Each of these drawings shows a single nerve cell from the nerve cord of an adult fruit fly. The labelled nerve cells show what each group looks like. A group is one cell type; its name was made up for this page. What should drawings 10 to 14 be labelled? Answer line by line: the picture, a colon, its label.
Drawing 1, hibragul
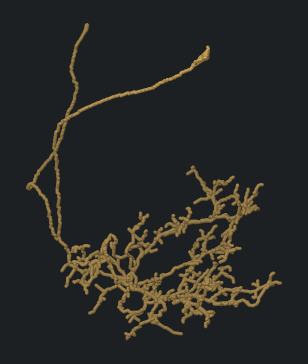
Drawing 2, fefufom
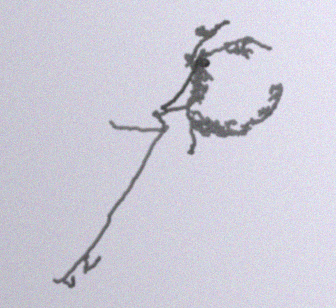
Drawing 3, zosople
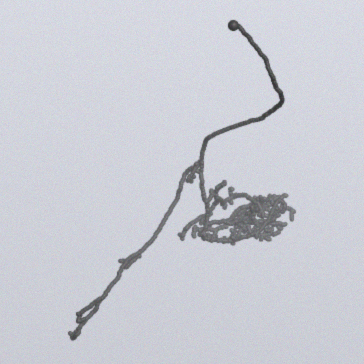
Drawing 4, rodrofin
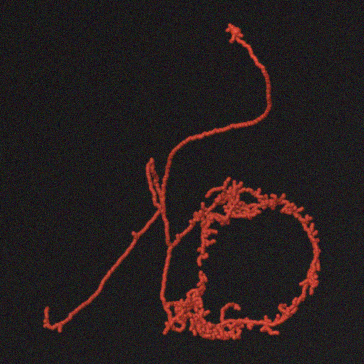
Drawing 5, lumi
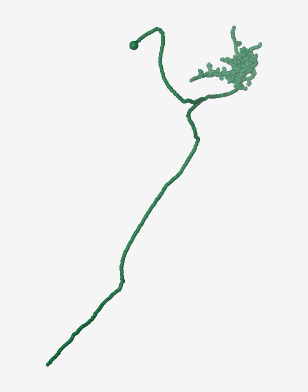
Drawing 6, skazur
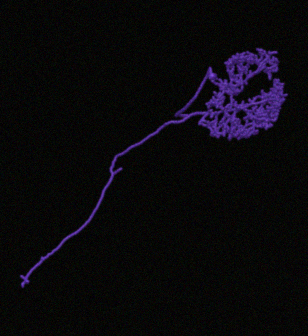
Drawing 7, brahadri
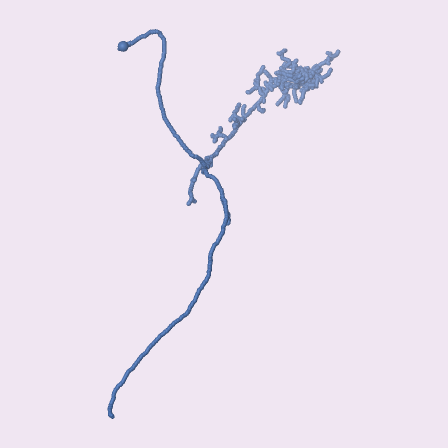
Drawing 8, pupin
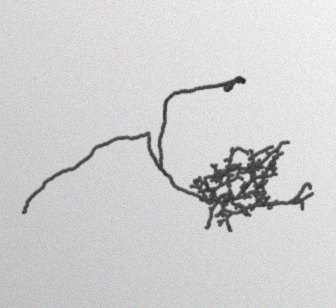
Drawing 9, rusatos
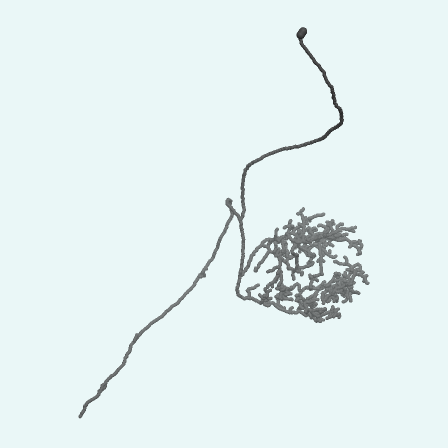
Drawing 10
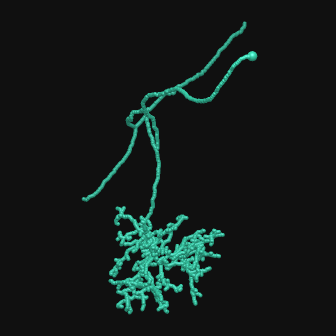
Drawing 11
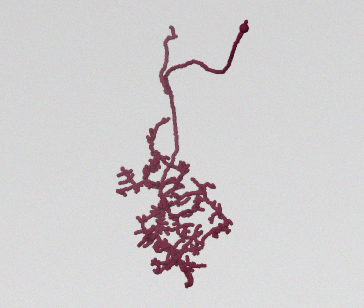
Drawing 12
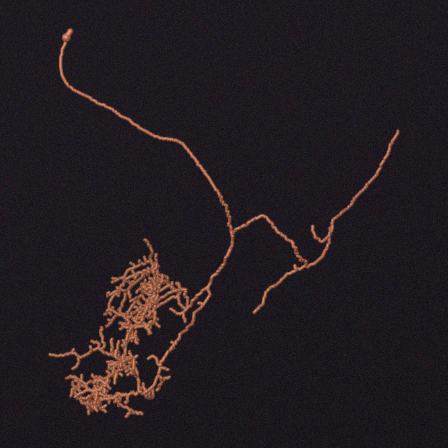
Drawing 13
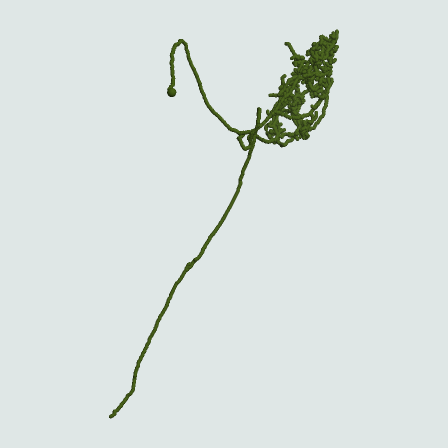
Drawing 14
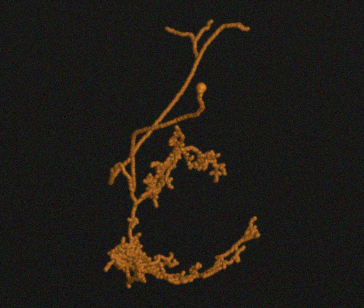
10: zosople
11: hibragul
12: rusatos
13: rusatos
14: fefufom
